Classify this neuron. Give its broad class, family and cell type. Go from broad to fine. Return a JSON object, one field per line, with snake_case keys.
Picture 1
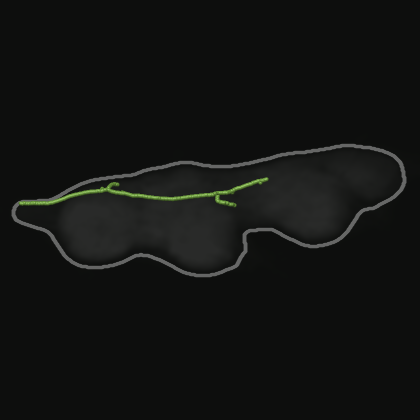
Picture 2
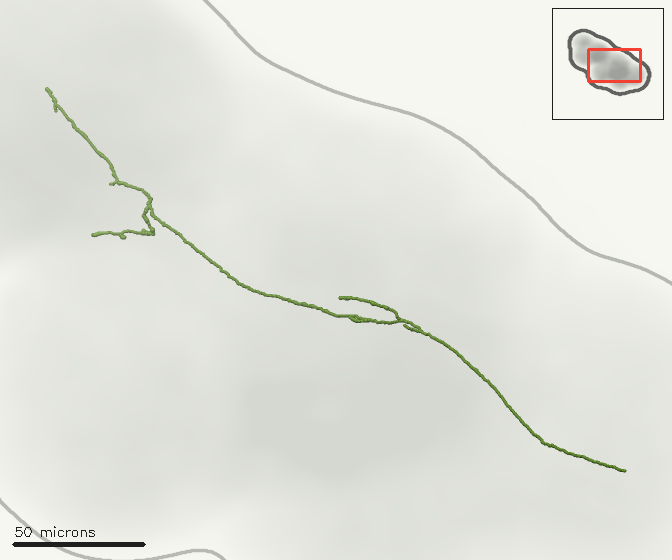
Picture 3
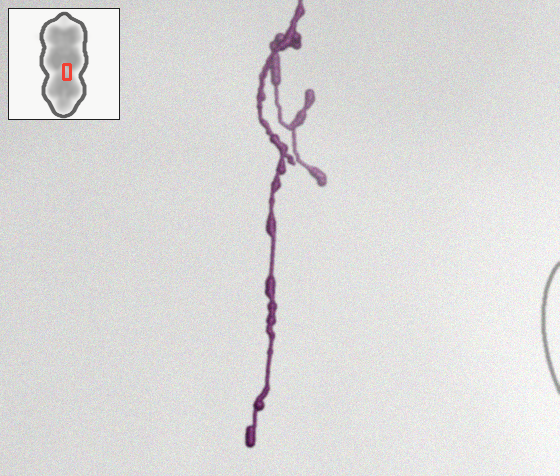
{
 "broad_class": "descending neuron",
 "family": "hemilineage PSp2",
 "cell_type": "DNp17"
}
